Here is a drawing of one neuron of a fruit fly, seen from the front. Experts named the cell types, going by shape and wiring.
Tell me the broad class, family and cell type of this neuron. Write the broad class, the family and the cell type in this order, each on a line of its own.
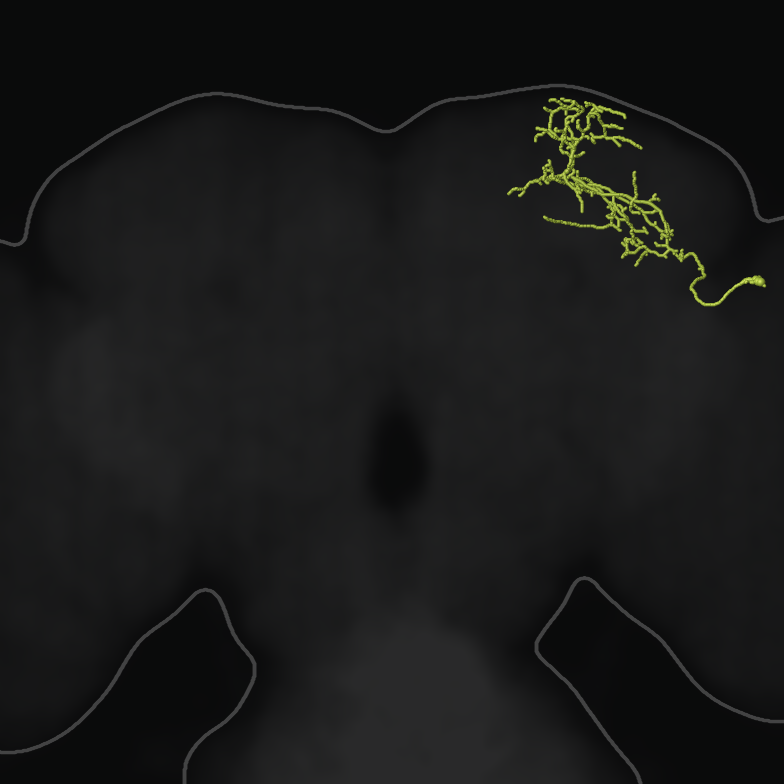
central-brain intrinsic neuron
hemilineage LHl3
SLP210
